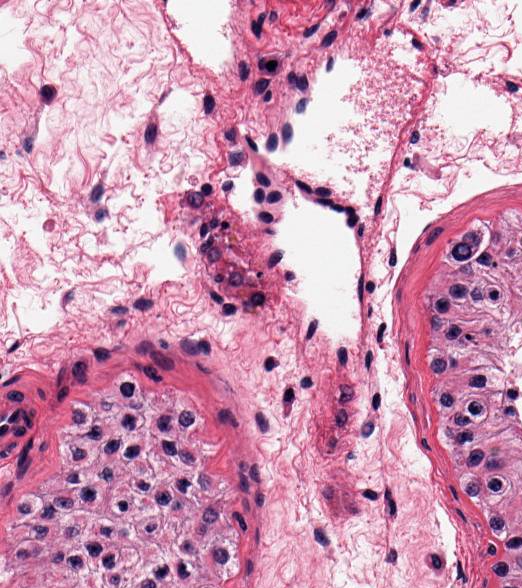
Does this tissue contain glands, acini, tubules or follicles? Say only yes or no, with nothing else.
Yes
